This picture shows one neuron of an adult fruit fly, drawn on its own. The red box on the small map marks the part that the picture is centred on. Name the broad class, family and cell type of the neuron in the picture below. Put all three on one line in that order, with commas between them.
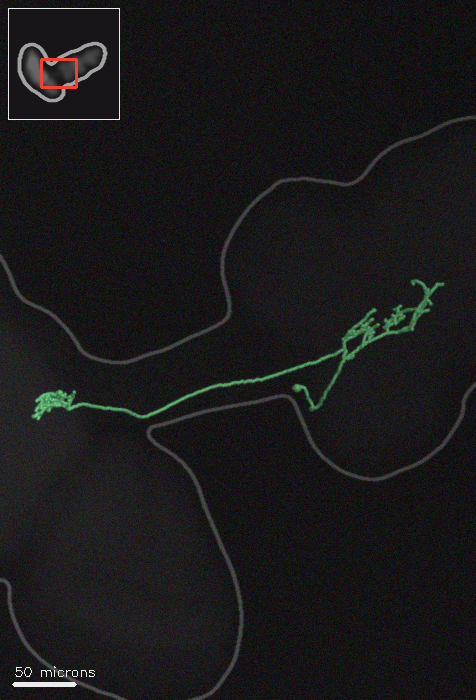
ascending neuron, hemilineage 16B, AN16B112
